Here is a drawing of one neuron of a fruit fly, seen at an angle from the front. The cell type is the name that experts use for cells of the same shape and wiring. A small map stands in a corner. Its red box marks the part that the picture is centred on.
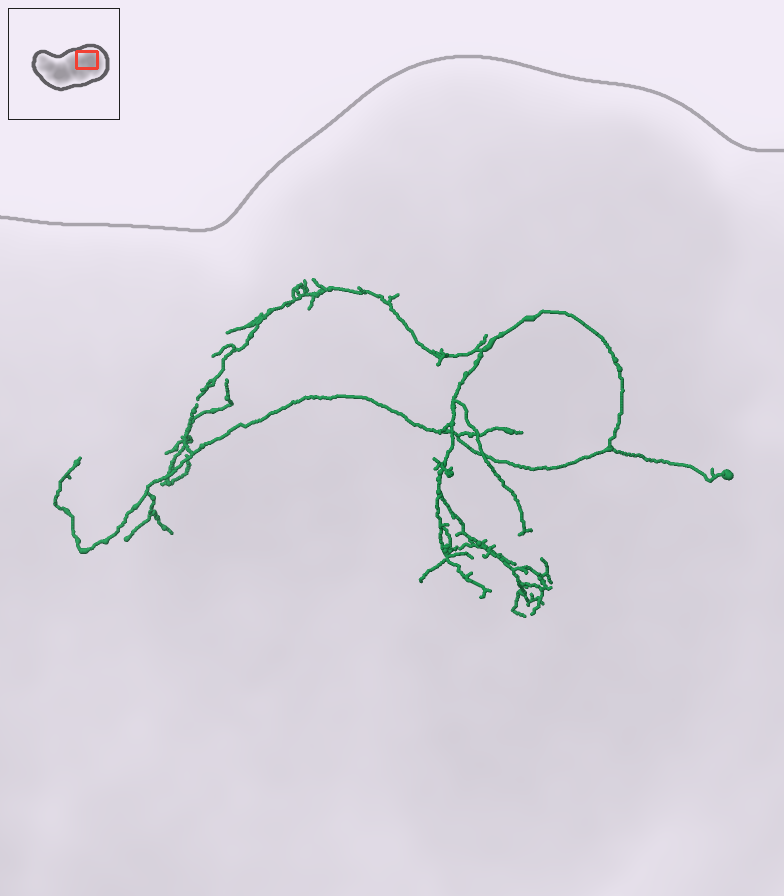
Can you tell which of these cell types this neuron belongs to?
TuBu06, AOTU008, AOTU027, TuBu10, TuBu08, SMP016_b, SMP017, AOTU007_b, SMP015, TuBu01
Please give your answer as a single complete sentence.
This neuron is typed as SMP016_b.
